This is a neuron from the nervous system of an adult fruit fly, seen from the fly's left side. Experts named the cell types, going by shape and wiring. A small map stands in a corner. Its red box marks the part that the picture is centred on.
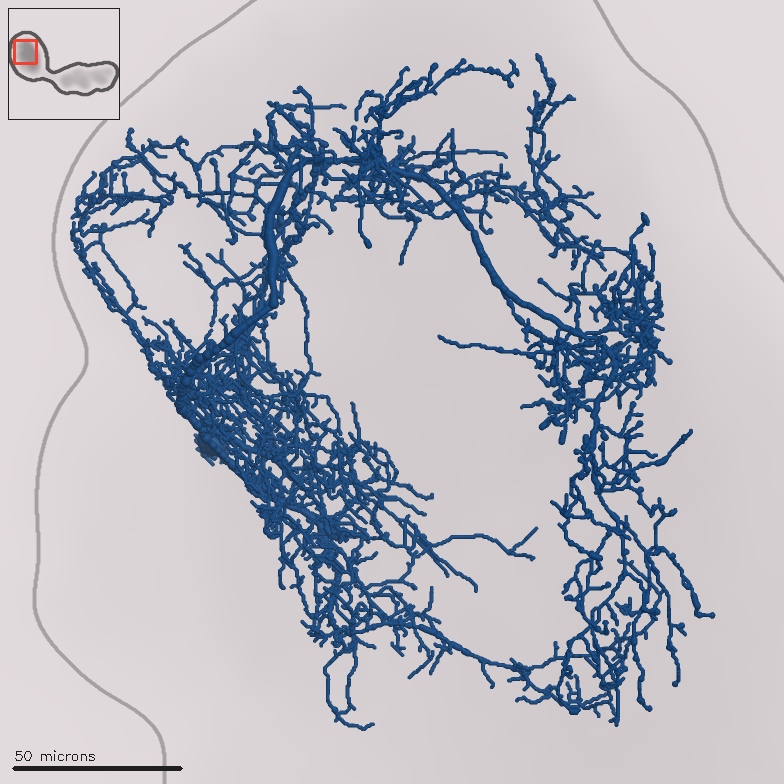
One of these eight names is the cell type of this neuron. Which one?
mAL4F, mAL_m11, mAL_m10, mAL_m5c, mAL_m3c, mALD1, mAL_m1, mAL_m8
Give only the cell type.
mALD1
